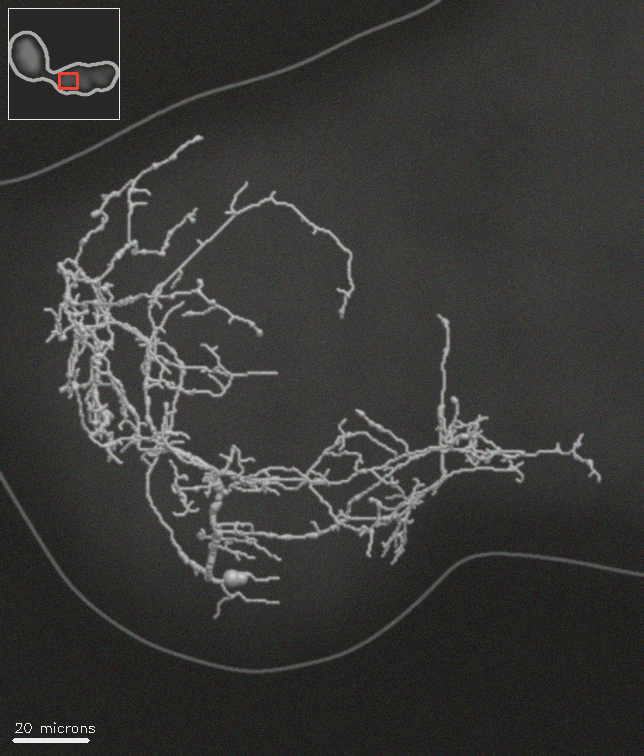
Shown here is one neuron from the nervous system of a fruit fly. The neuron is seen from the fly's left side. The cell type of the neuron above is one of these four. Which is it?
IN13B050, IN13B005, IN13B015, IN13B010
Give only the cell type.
IN13B015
